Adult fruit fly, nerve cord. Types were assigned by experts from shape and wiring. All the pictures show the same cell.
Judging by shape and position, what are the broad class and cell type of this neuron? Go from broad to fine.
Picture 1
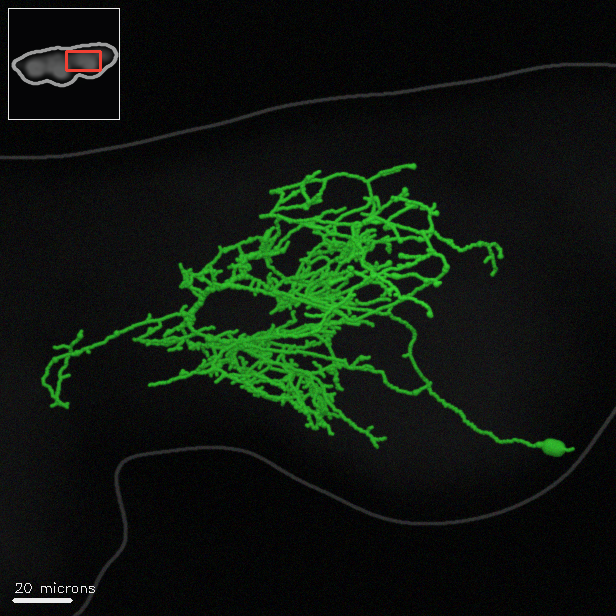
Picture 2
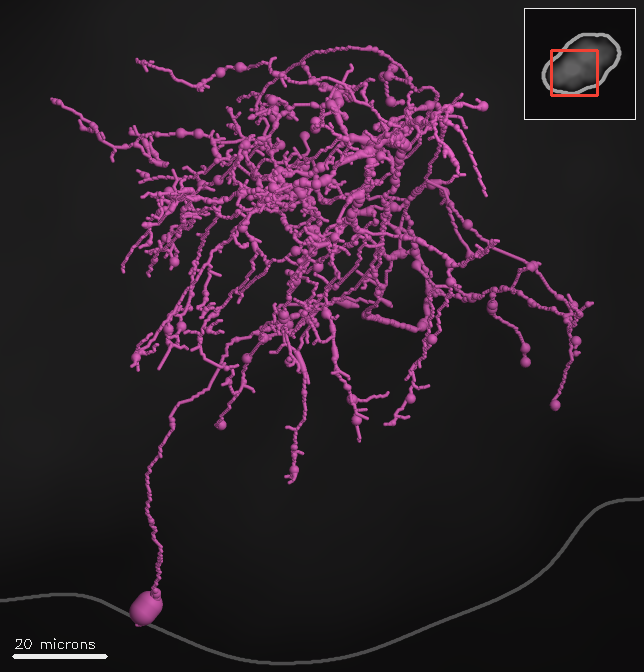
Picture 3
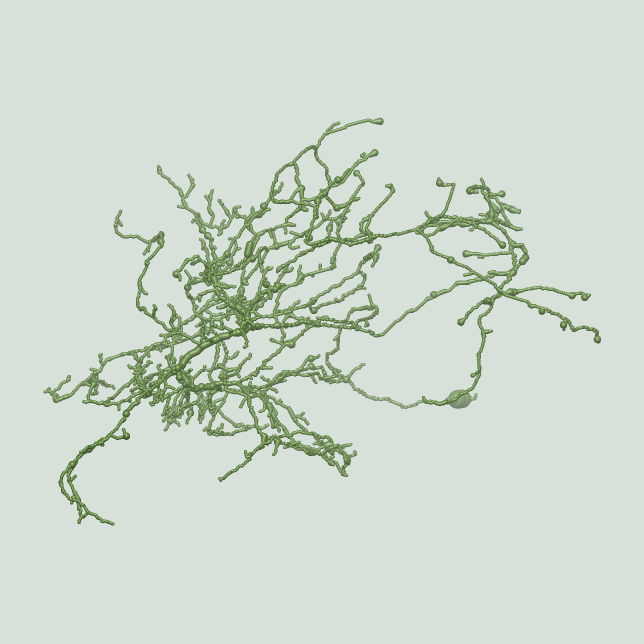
nerve-cord intrinsic neuron; INXXX242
